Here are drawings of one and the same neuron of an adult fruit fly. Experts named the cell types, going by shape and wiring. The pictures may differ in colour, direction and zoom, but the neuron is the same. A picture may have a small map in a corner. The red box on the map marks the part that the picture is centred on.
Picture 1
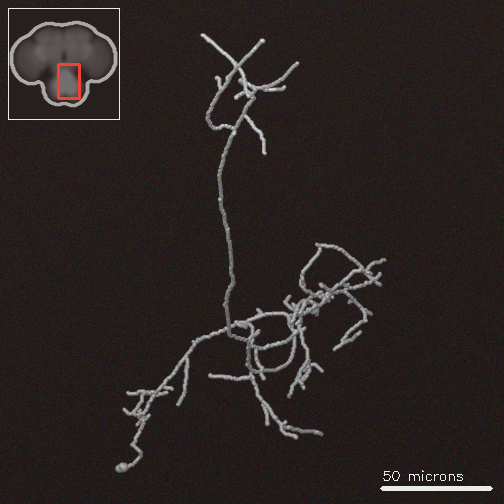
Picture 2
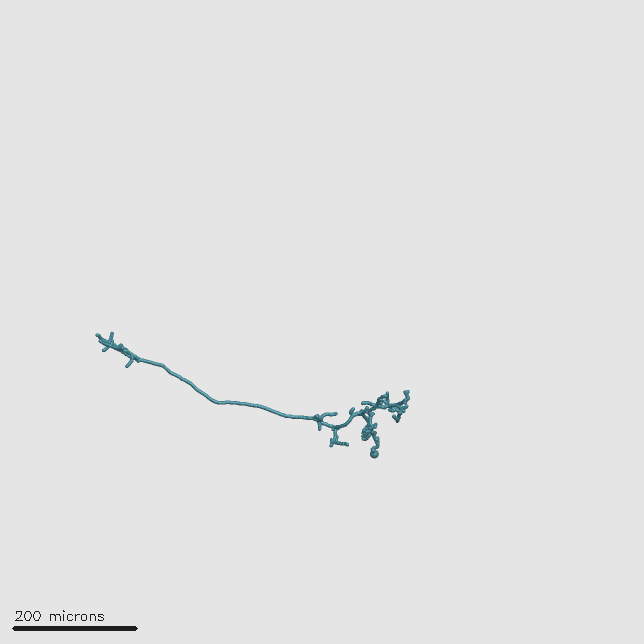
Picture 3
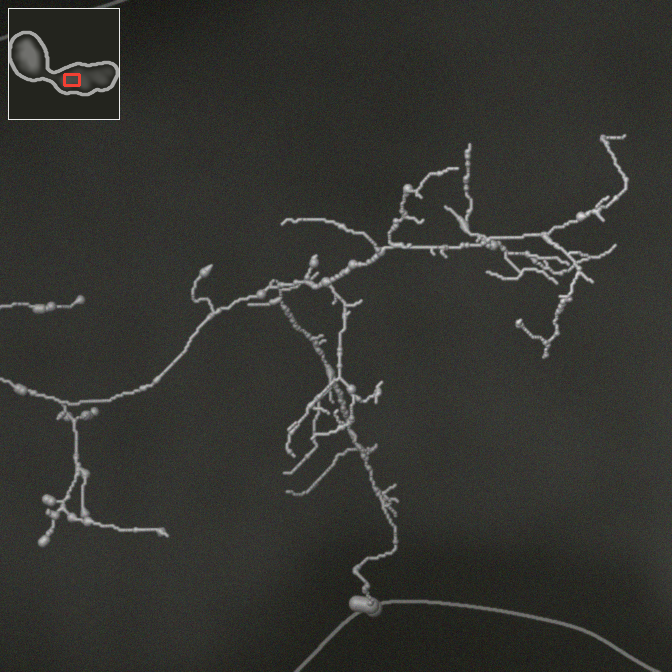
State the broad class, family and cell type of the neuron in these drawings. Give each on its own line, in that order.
ascending neuron
hemilineage 12B
AN12B089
